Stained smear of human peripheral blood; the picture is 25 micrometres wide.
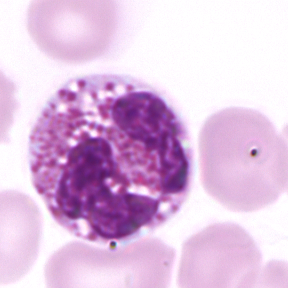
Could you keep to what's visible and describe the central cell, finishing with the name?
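Looking at the nucleus, I see it split into separate lobes, and I can make out no nucleoli in it. The granules are round and of similar size. Along the cell surface I find no projections. So this is an eosinophil.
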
